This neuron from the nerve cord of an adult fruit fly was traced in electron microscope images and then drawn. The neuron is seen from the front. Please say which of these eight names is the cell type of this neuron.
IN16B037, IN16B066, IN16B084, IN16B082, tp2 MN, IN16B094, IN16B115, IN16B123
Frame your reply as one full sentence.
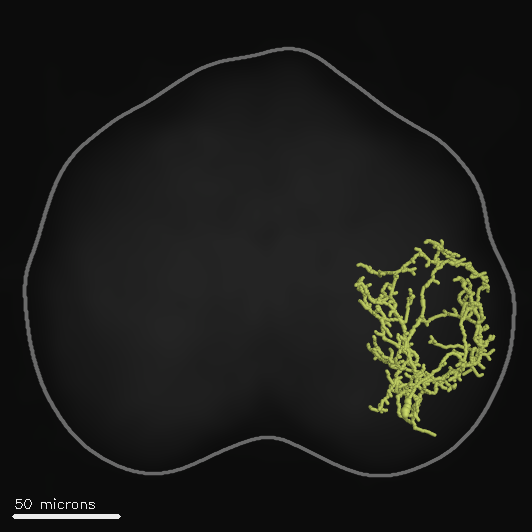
The neuron belongs to cell type IN16B082.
